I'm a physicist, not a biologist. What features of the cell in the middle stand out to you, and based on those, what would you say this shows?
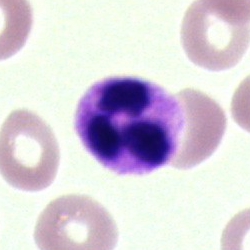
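Start with the nucleus: you won't find any nucleoli in it. Now move out to the cytoplasm, which is a pale pinkish-lilac. Look closely and you'll see fine, faint granules there, but no vacuoles. Putting that together, it's a segmented neutrophil.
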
